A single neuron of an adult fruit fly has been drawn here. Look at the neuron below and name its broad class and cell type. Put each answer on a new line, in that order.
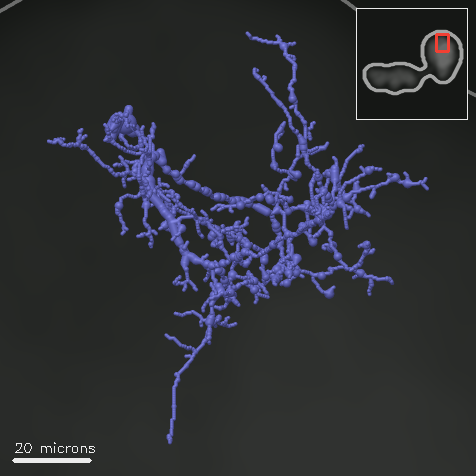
central-brain intrinsic neuron
SMP530_b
